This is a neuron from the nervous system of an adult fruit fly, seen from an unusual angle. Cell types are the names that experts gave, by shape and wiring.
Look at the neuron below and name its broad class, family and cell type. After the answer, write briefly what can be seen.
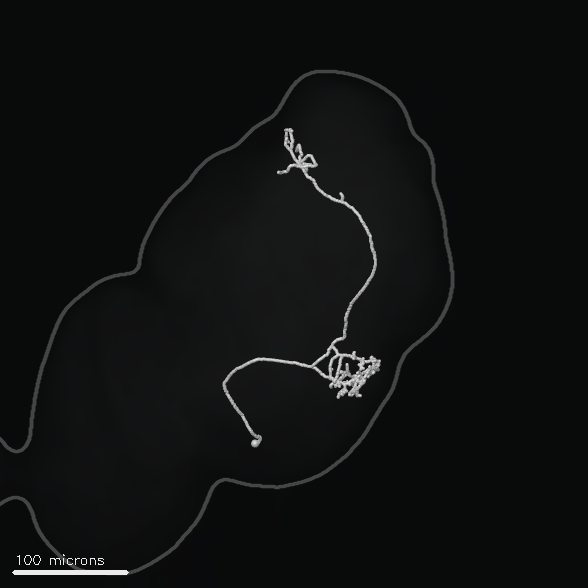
Its broad class is central-brain intrinsic neuron. The family is hemilineage LB5. It is of cell type PRW025. Its cell body lies at the bottom of the picture. By the scale bar it is about 300 microns tall in this view.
